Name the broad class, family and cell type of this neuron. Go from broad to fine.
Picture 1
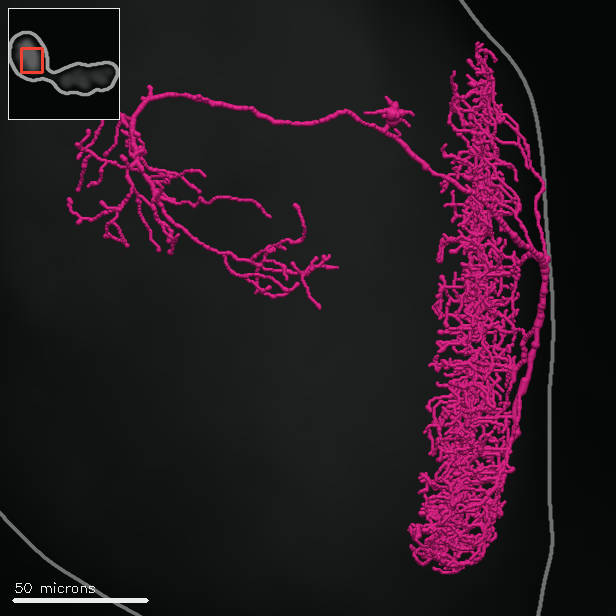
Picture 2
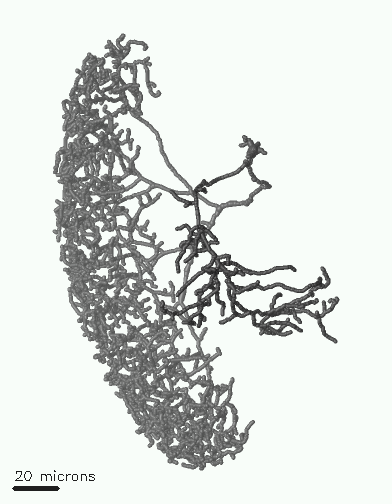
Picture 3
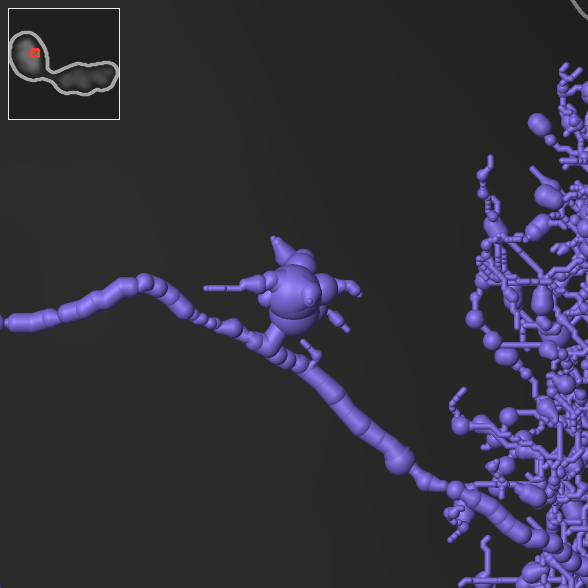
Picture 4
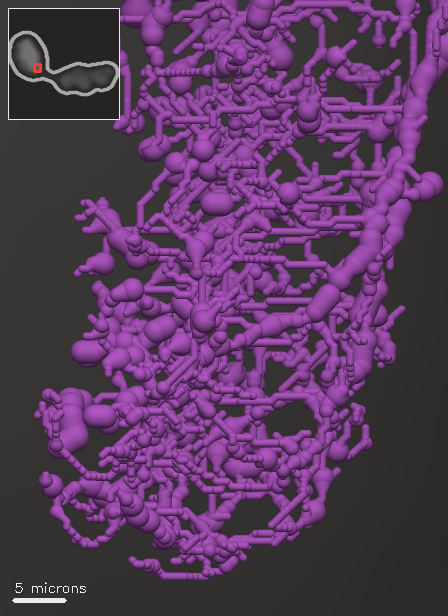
visual projection neuron; LPT; LPT22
